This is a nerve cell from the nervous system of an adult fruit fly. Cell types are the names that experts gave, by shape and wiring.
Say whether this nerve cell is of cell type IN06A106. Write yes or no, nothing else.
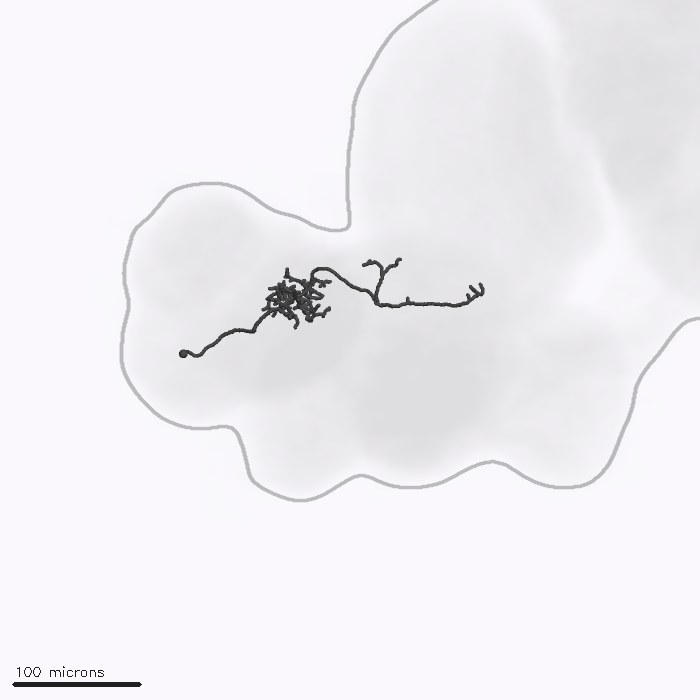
no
